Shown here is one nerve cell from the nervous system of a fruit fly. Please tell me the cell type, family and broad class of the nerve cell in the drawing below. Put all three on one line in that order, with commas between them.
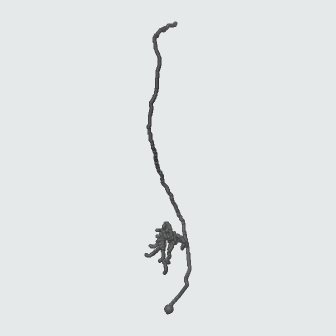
LoVP13, LoVP, visual projection neuron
